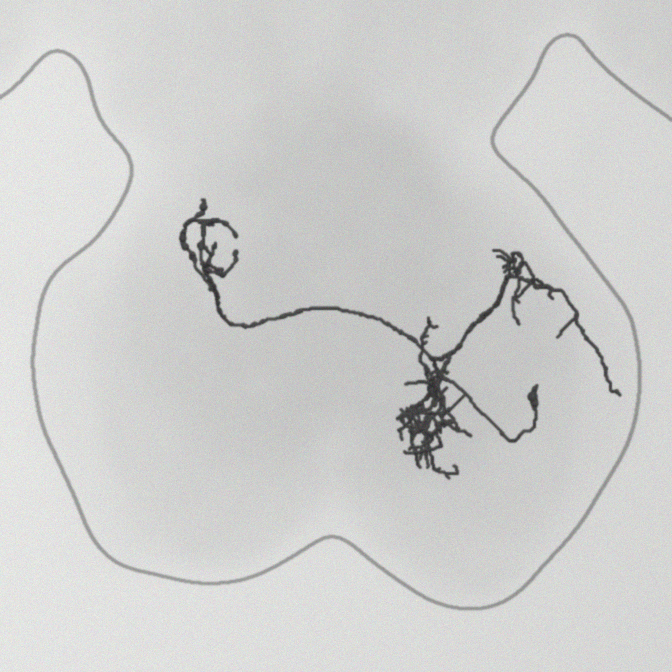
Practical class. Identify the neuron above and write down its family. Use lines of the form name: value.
family: hemilineage 08B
